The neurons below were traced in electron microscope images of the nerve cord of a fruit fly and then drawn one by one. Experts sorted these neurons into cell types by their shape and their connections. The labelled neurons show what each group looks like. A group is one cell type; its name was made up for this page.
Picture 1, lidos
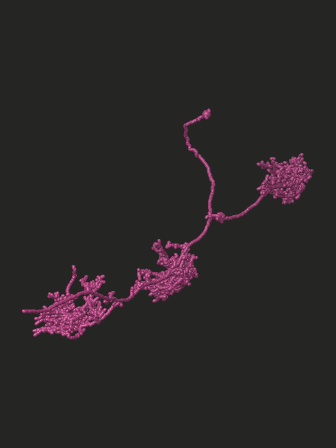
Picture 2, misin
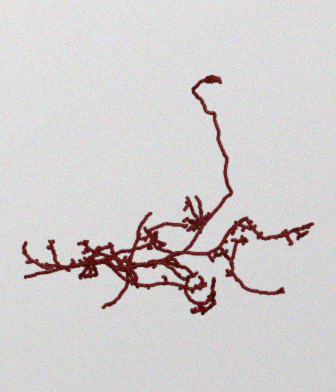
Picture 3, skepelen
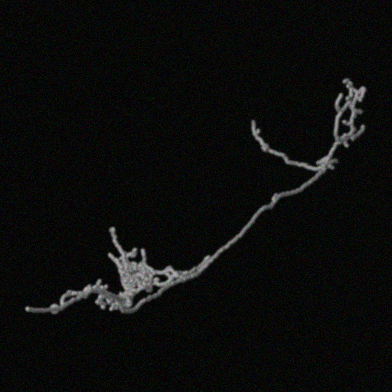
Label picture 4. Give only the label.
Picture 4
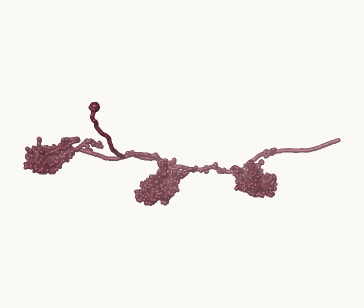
lidos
